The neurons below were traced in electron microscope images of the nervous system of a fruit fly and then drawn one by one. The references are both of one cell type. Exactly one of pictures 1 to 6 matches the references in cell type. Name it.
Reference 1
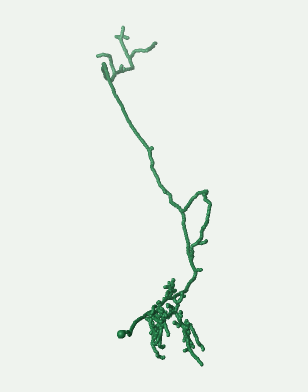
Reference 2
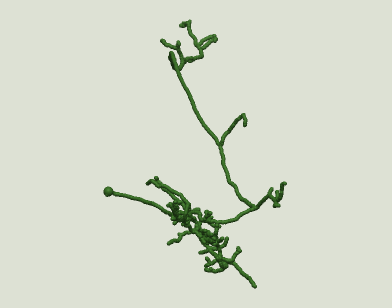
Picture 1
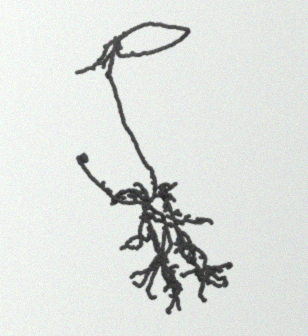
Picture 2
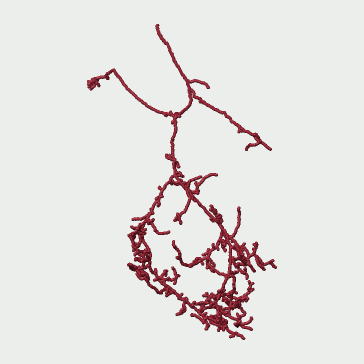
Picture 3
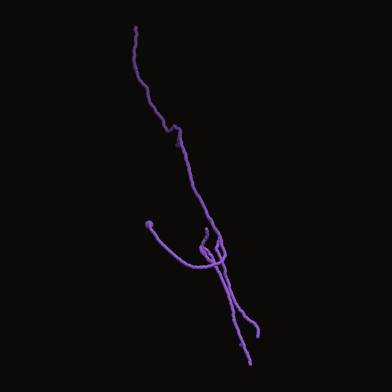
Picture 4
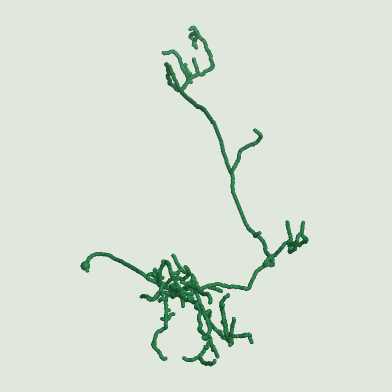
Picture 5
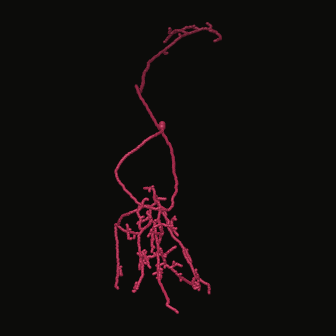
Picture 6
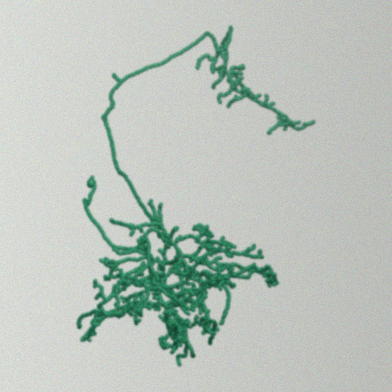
4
